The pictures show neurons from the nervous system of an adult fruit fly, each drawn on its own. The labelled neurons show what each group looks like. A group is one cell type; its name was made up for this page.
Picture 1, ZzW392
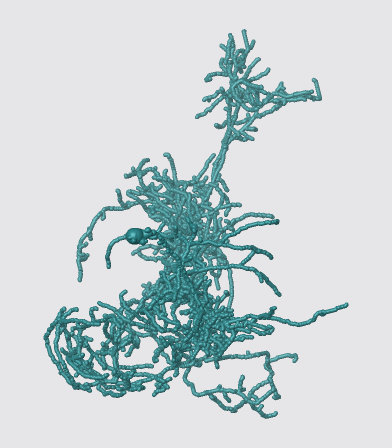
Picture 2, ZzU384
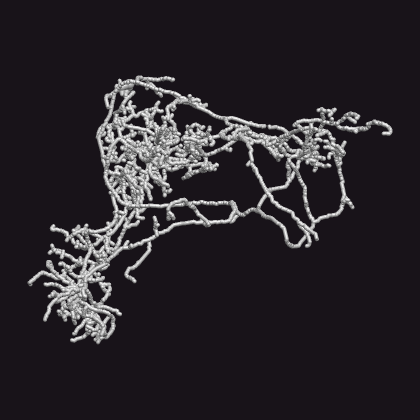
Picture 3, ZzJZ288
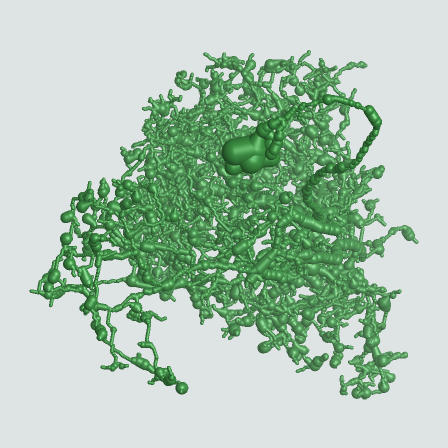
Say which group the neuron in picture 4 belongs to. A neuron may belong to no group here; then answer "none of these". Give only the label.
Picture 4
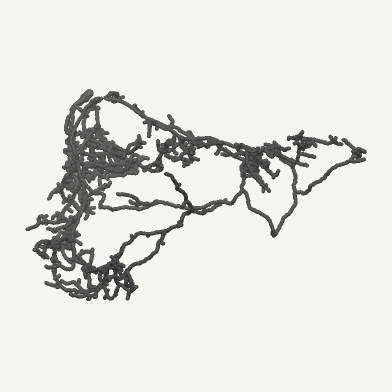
ZzU384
